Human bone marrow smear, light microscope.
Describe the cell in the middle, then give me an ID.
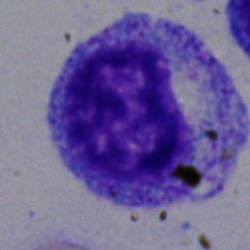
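Outline roughly round; edge slightly uneven and fuzzy. Nucleus fills most of the cell, placed toward the left. Fine purple granules scattered throughout the cytoplasm. Dark brown-black blob in the lower right, at the nuclear edge. Myelocyte.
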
